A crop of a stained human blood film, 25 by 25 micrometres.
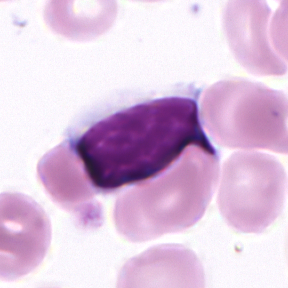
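Typical lymphocyte in a stained peripheral blood smear: its unlobed nucleus is a single mass stretched from left to right, with no nucleoli you can make out. The cytoplasm is scant, just a thin pale rim along the upper edge of the nucleus, with no granules.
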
